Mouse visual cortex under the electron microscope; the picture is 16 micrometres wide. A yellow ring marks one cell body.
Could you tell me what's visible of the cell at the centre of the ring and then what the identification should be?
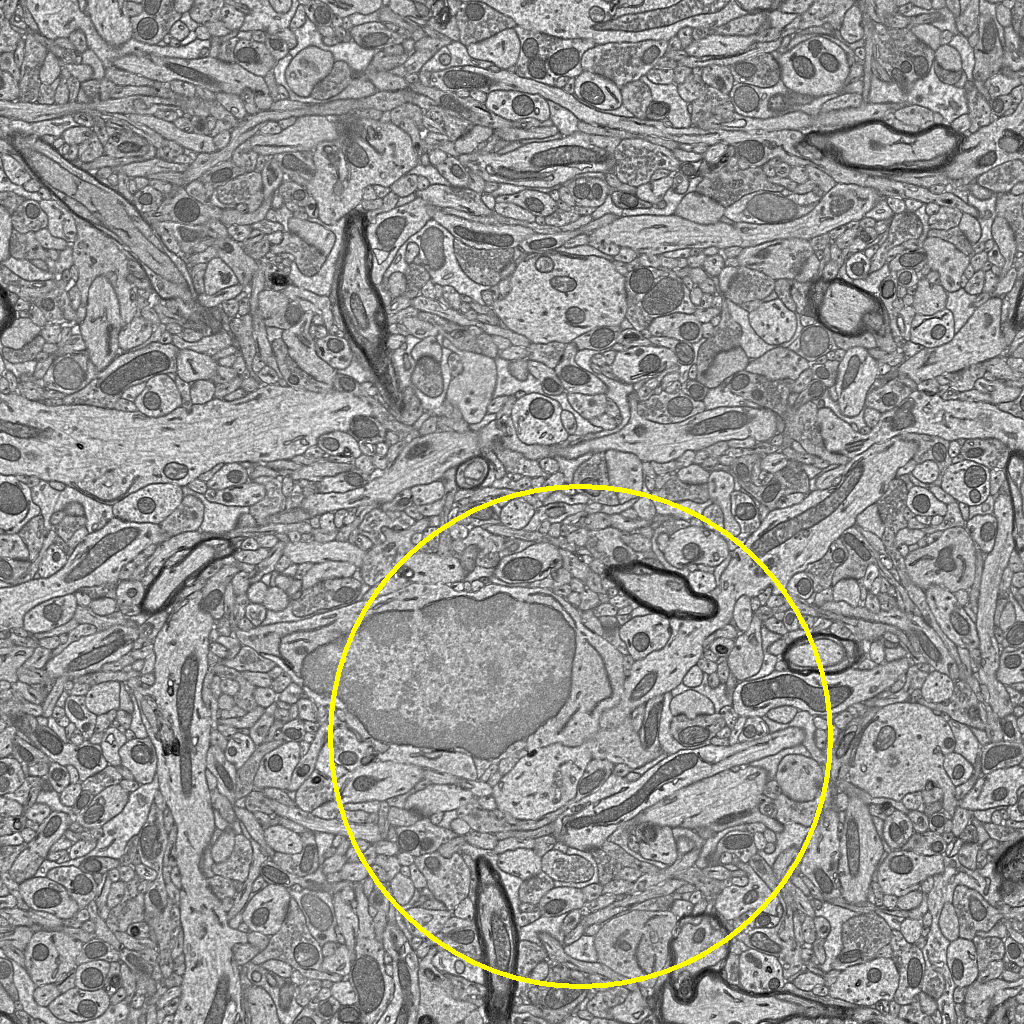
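Looking at the nucleus first: it is a large, irregular oval, longer from side to side than from top to bottom. Its outline stays mostly smooth, and I find no deep infoldings. The chromatin is finely mottled, with darker patches scattered through the whole nucleus. And the nucleus reads darker grey than the cytoplasm around it. This is a microglial cell.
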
